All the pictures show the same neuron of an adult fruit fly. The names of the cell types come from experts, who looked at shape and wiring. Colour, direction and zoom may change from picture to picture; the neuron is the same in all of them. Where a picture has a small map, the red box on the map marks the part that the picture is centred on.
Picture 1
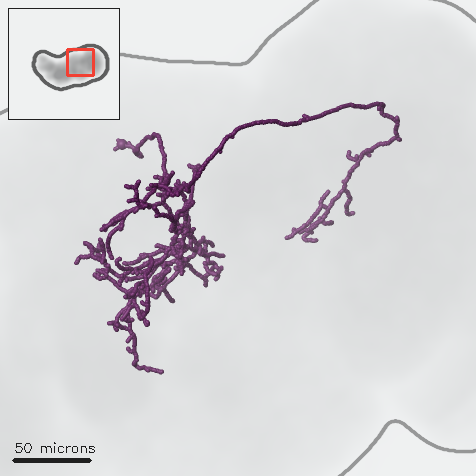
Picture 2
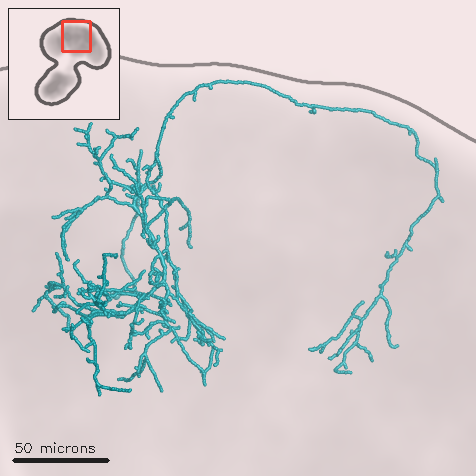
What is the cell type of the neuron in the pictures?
pC1_13b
